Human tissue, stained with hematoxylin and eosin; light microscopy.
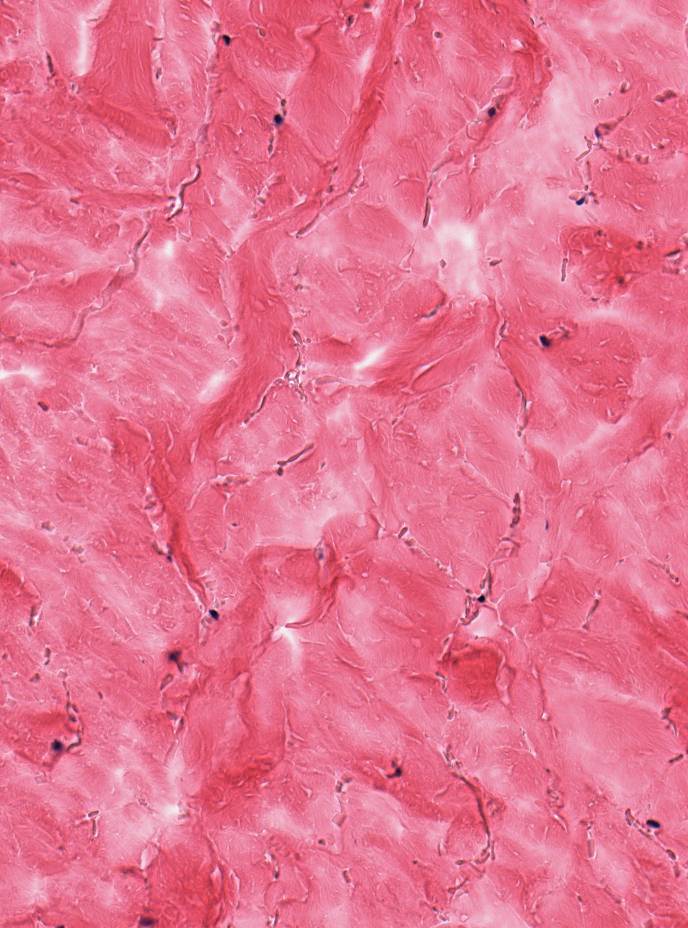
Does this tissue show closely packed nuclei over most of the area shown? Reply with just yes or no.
No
